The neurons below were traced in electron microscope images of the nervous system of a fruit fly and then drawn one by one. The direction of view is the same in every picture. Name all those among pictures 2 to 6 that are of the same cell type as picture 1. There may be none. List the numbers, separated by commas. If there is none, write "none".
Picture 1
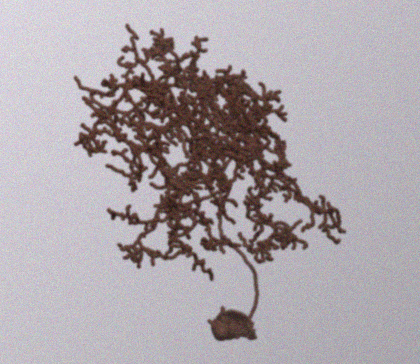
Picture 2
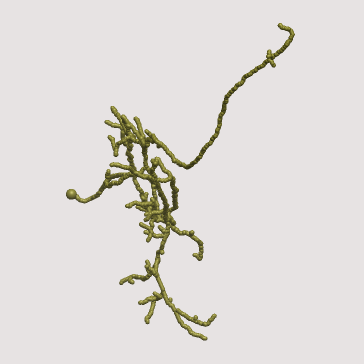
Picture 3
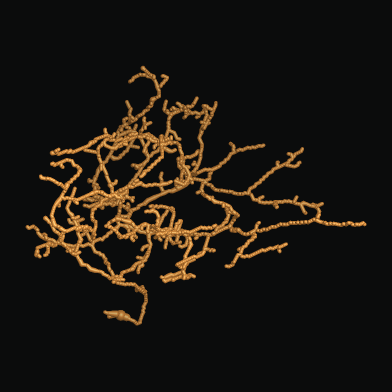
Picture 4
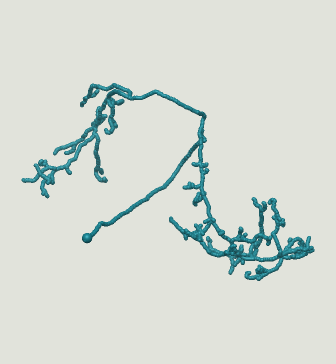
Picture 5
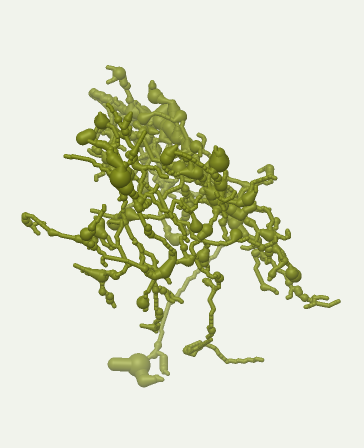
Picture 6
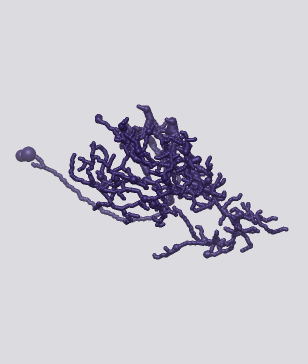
5, 6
